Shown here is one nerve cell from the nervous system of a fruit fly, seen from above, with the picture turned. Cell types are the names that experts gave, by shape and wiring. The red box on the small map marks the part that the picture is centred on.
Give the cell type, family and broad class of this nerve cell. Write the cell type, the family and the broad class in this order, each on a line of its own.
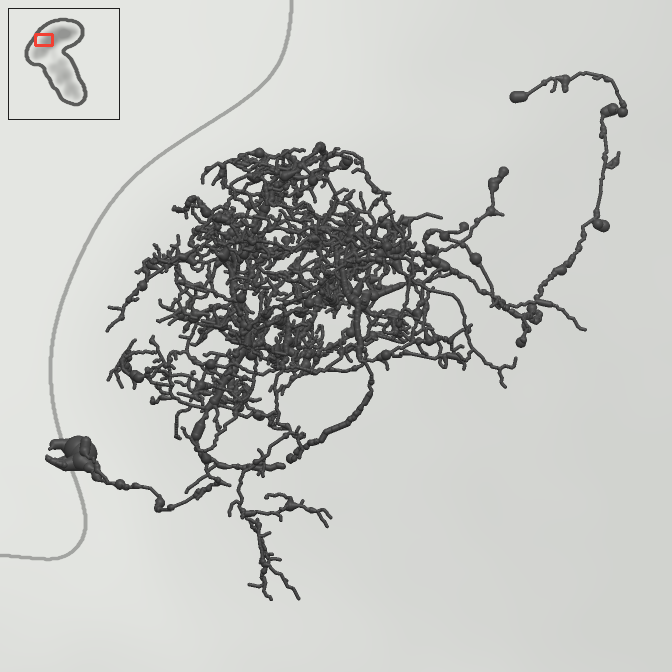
AVLP102
hemilineage VLPl&p2_lateral
central-brain intrinsic neuron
